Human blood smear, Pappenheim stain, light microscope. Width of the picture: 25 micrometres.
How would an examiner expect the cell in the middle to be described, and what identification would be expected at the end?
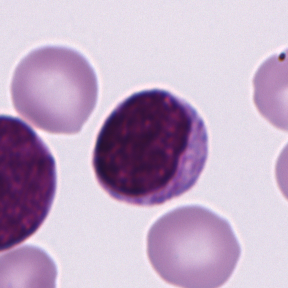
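Here the outline is smooth, round to slightly oval, and the cell measures about 10 micrometres across. The nucleus is round to oval with no indentation, and it fills about 70% of the cell's area. You'll find no nucleoli in it, and no vacuoles in the cytoplasm. This is a typical lymphocyte.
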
